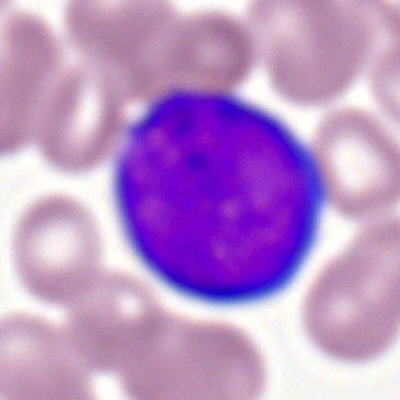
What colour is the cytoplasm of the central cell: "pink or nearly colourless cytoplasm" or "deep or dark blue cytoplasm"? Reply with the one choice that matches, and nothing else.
Deep or dark blue cytoplasm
